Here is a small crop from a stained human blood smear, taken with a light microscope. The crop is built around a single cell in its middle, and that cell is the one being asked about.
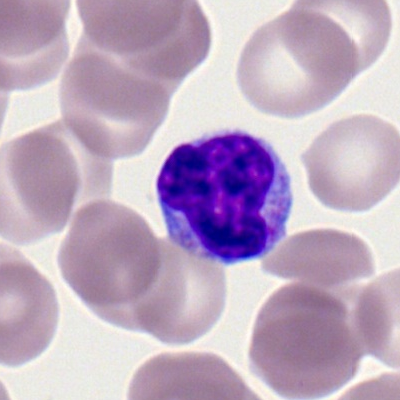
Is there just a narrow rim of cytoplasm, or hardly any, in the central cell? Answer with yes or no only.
Yes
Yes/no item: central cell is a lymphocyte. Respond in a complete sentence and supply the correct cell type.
Yes, the middle cell is properly termed a lymphocyte.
